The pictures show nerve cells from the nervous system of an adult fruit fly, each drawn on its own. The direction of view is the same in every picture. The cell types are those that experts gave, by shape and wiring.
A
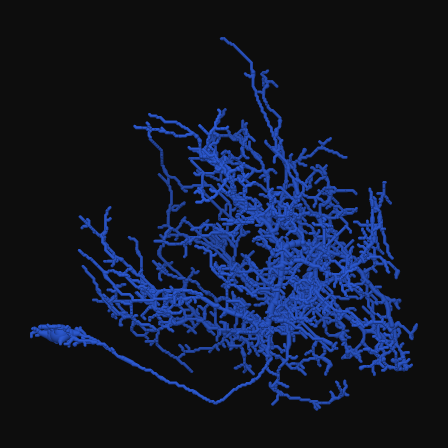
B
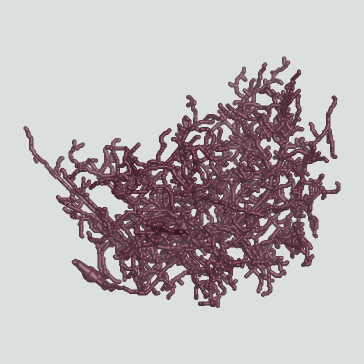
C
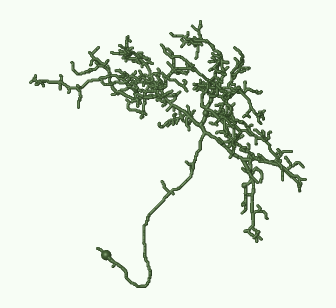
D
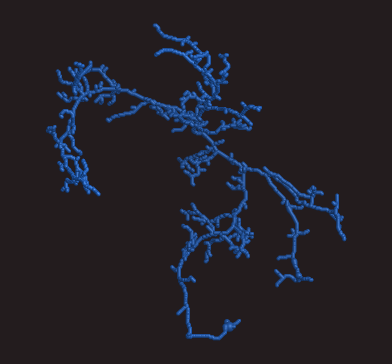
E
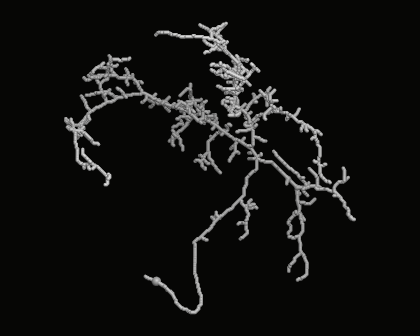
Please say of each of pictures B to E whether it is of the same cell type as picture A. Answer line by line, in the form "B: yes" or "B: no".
B: no
C: no
D: no
E: no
